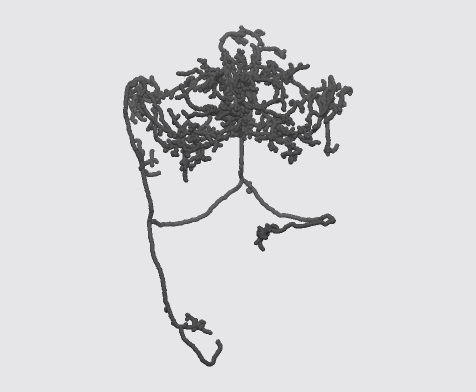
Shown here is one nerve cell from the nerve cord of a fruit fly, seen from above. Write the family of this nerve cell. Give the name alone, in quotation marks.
"hemilineage 19B"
